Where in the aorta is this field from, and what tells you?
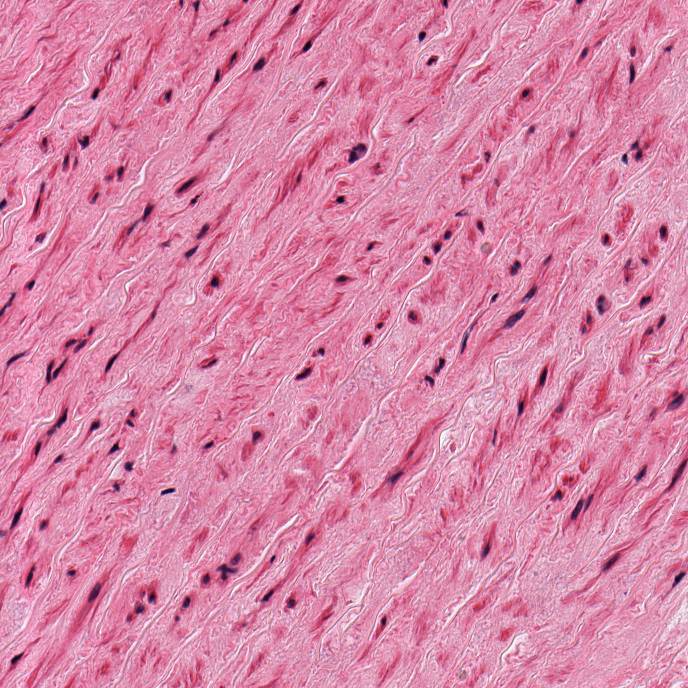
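This is the tunica media. See how the eosinophilic fibres fill the whole field, running parallel from lower left to upper right with a wavy outline. Spindle-shaped nuclei lie evenly scattered, long axes aligned with the fibres.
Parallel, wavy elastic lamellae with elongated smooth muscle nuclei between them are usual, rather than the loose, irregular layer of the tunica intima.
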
